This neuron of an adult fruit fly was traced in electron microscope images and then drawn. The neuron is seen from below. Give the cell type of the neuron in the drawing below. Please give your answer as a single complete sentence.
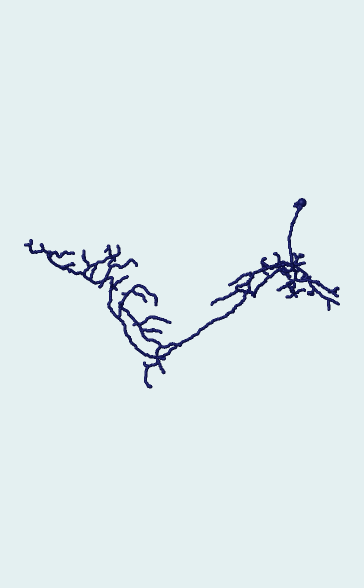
The cell type for the neuron is FB8D.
